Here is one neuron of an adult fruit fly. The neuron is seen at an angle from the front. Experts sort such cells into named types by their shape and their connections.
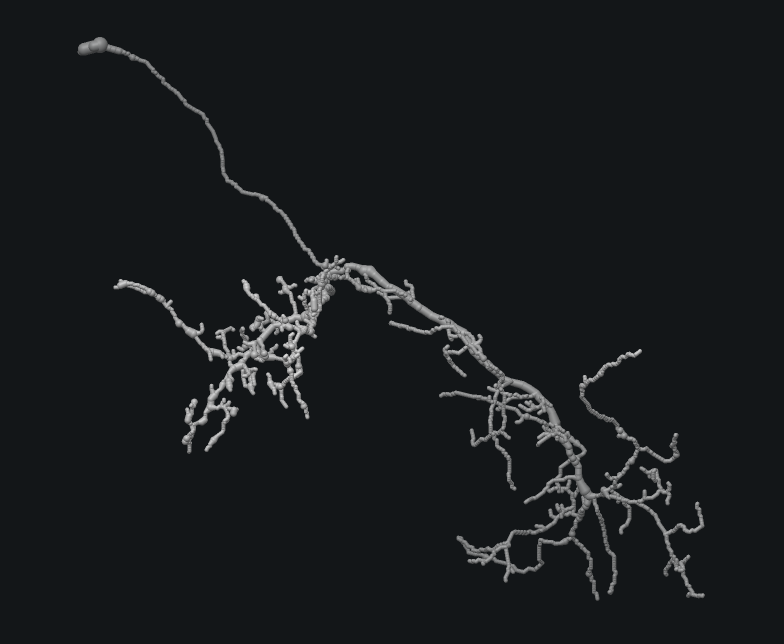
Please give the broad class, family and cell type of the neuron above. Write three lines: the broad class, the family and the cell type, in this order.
central-brain intrinsic neuron
hemilineage VLPd&p1_posterior
SMP597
